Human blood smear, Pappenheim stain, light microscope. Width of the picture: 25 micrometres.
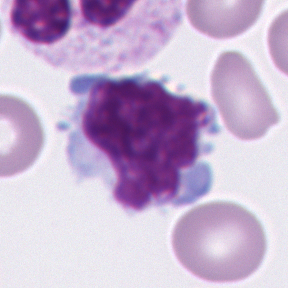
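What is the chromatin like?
It is dense, dark purple and coarsely clumped.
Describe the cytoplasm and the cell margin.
Scant, pale blue cytoplasm forms a narrow, uneven rim round the nucleus, widest on the left side and at the lower right; small pale blue blebs project from the margin, giving a ragged outline.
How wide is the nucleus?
About 11 micrometres across.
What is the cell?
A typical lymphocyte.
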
